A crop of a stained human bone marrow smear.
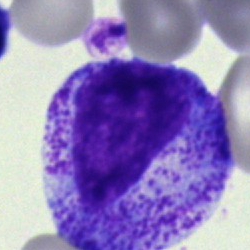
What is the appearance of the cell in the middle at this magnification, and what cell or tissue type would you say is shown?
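This one has a roughly round outline with a smooth edge. Its nucleus sits up top, so the widest band of cytoplasm ends up at the lower right. Plenty of purple-violet granules are scattered all through that cytoplasm. It's a promyelocyte.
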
